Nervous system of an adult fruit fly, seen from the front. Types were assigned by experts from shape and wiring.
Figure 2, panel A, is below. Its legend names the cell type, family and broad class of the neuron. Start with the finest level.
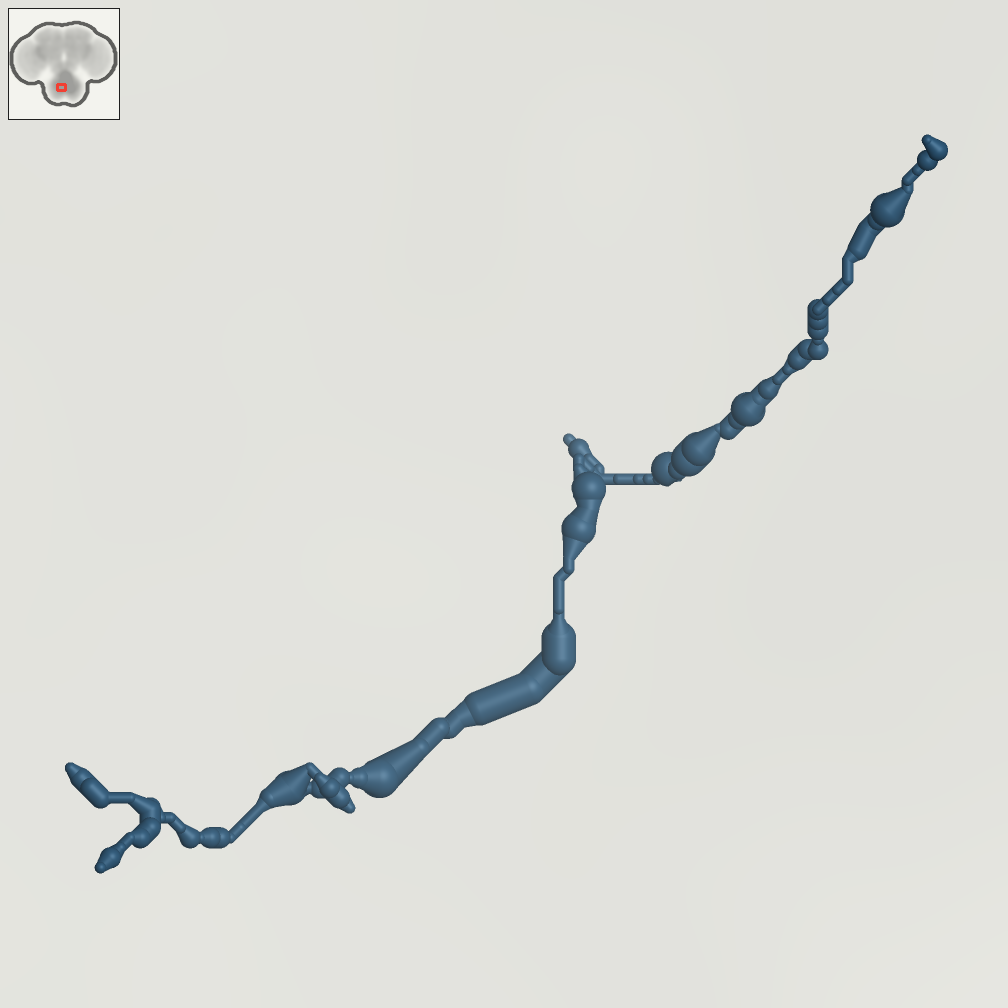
SNta28; class mechanosensory tactile; sensory neuron entering the nerve cord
